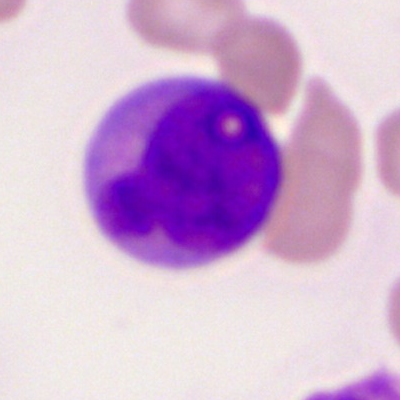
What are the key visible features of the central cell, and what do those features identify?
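Look at the edge of this central cell first: its outline is round and smooth. Now follow the nucleus, which is irregular, with several folds and indentations. Near its upper right you'll find one small, round, clear vacuole. Scan the cytoplasm and you'll see no distinct granules. This cell is a myeloblast.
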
